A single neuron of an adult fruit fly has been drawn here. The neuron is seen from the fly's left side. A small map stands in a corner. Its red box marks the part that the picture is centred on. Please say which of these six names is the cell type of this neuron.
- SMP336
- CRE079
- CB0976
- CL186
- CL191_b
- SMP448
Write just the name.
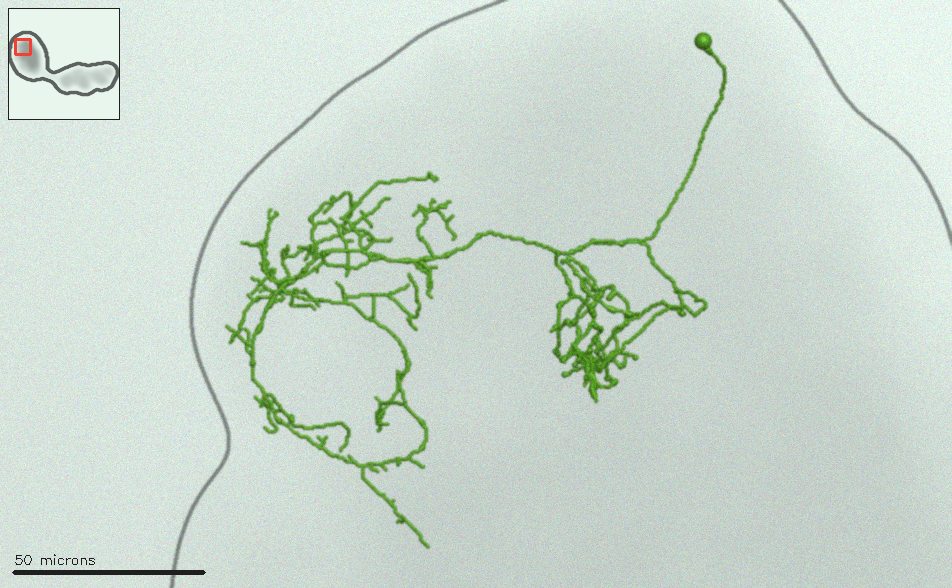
CRE079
